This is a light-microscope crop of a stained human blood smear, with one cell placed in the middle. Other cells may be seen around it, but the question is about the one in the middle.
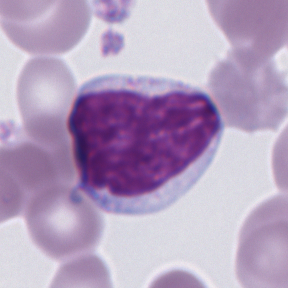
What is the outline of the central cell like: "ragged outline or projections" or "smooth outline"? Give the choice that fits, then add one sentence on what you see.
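Smooth outline. The cell outline is smooth, without hair-like projections.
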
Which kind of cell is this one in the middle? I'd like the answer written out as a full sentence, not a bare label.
The cell positioned in the middle of the field is a large granular lymphocyte.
